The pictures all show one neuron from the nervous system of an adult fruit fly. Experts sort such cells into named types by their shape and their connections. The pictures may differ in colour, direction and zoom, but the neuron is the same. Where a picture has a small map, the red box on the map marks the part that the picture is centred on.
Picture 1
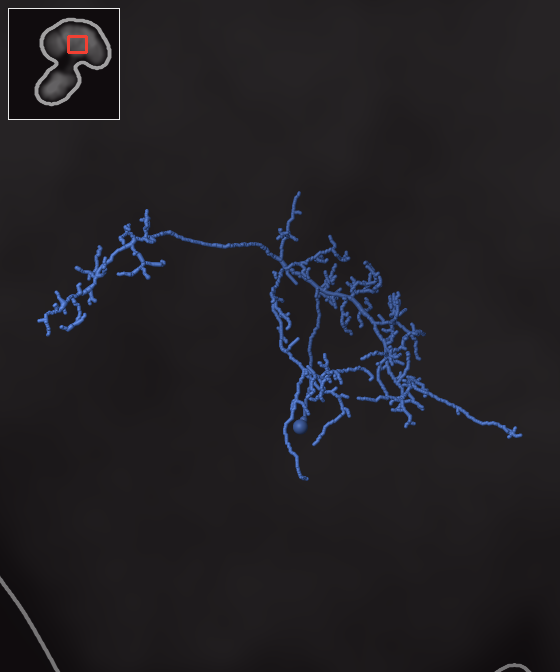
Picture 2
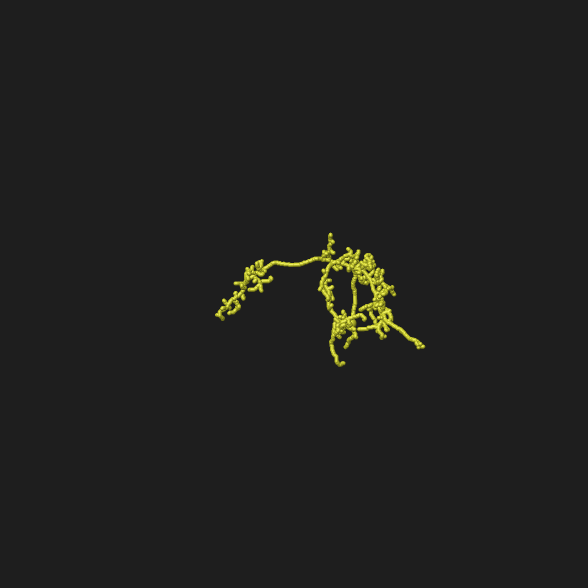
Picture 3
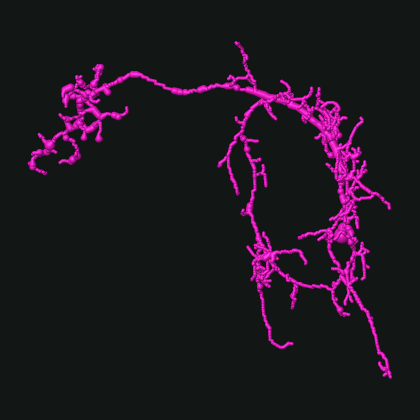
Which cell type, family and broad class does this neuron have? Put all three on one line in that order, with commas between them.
PS282, hemilineage DM6_posterior, central-brain intrinsic neuron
